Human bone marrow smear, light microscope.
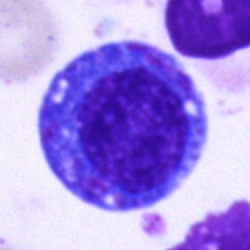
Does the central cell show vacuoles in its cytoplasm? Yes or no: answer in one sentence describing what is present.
Yes, among the contents of its cytoplasm are one or more clear vacuoles.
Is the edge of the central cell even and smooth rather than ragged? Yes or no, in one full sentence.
Yes, along its outline the cell is smooth, with no projections.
